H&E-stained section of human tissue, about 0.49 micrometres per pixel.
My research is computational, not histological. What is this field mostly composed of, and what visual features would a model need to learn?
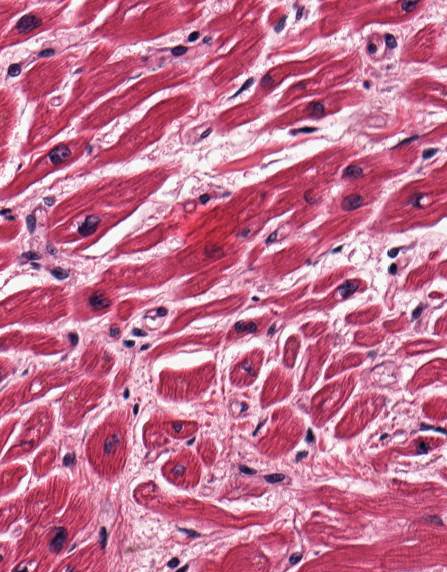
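The tissue is myocardium. Its longitudinally cut muscle fibres branch and join neighbouring fibres, and this decides it.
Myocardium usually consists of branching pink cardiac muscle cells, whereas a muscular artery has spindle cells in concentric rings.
The cytoplasm is deep pink with fine longitudinal striations. Pale, loose, wispy connective tissue with open gaps separates the fibres, holding small dark elongated nuclei.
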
